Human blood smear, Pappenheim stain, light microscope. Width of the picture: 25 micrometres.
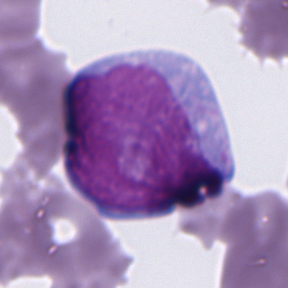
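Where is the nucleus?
It fills most of the cell, lying off-centre toward the left.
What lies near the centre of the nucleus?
A pale rounded area.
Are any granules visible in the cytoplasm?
None can be seen.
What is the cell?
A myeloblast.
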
